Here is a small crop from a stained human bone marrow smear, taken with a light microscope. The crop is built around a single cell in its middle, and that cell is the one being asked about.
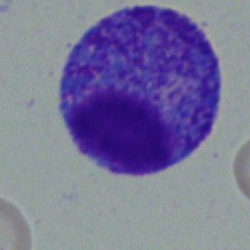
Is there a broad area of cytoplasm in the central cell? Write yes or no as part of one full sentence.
Yes, it is abundant cytoplasm that surrounds its nucleus.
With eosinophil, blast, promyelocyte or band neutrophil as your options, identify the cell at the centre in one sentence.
This particular crop is centered on a promyelocyte.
